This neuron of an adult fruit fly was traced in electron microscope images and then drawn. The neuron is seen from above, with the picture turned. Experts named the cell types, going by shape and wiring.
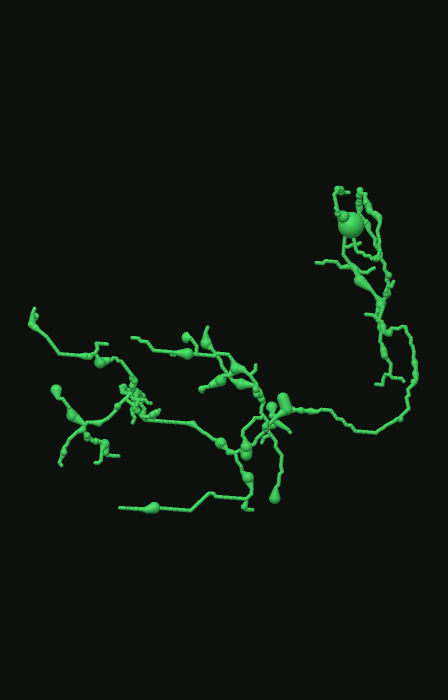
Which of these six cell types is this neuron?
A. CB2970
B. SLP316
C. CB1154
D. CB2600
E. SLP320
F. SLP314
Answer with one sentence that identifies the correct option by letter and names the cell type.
The neuron represents the cell type SLP320, found under option E.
